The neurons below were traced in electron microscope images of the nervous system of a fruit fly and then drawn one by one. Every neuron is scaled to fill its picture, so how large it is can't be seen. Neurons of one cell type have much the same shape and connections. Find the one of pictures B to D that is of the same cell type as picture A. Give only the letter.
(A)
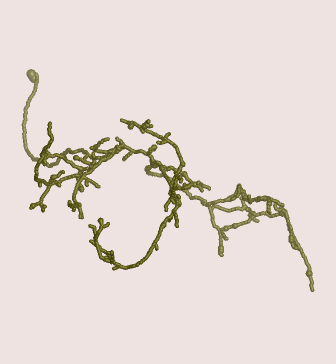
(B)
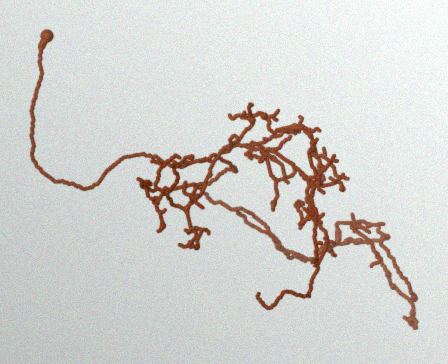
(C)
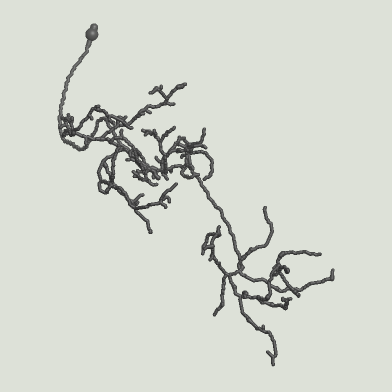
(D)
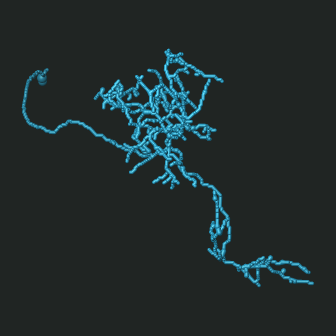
B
